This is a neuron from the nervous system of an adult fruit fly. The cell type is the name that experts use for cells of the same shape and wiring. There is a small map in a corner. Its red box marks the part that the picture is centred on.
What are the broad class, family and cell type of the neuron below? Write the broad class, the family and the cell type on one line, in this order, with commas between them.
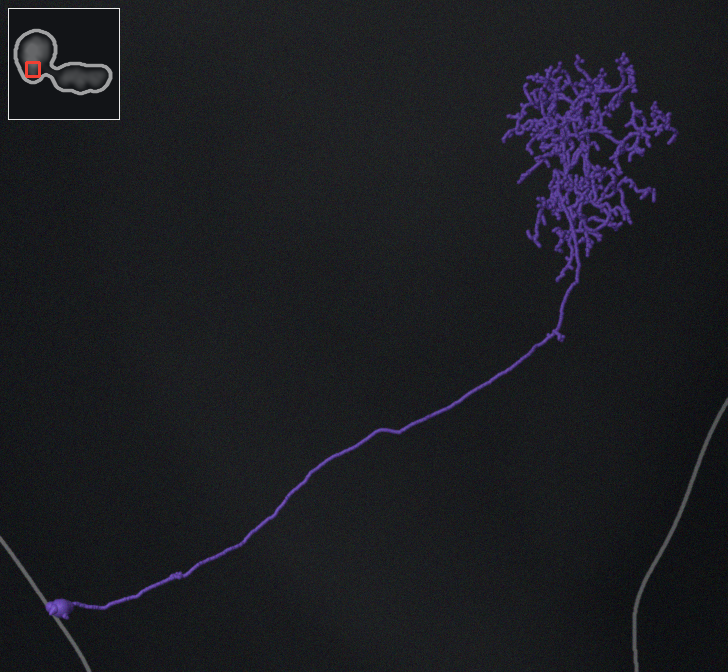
optic-lobe intrinsic neuron, Tm, Tm24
